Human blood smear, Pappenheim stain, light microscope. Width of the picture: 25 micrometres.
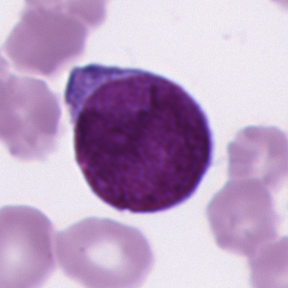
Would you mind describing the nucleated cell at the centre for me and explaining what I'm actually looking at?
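Dense, dark purple chromatin packs the nucleus, and I can't pick out any distinct nucleolus. There's very little cytoplasm, mostly just a small cap at the upper left of the nucleus, and I see no vacuoles in it. So: a myeloblast.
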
